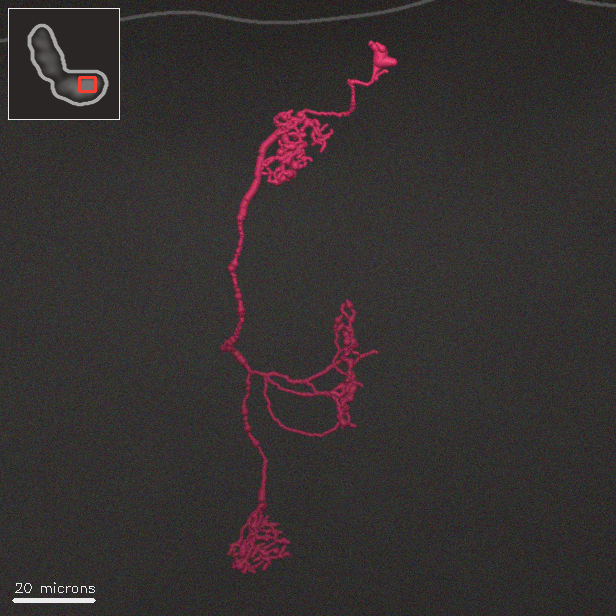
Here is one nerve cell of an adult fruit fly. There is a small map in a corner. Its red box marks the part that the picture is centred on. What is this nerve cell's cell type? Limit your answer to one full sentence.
Under the cell type PFNd falls this nerve cell.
